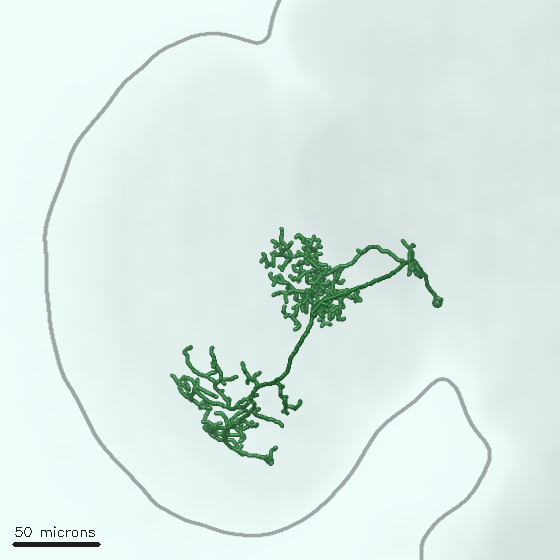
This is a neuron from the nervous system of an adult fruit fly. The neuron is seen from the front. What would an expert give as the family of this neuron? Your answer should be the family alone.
MeLo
